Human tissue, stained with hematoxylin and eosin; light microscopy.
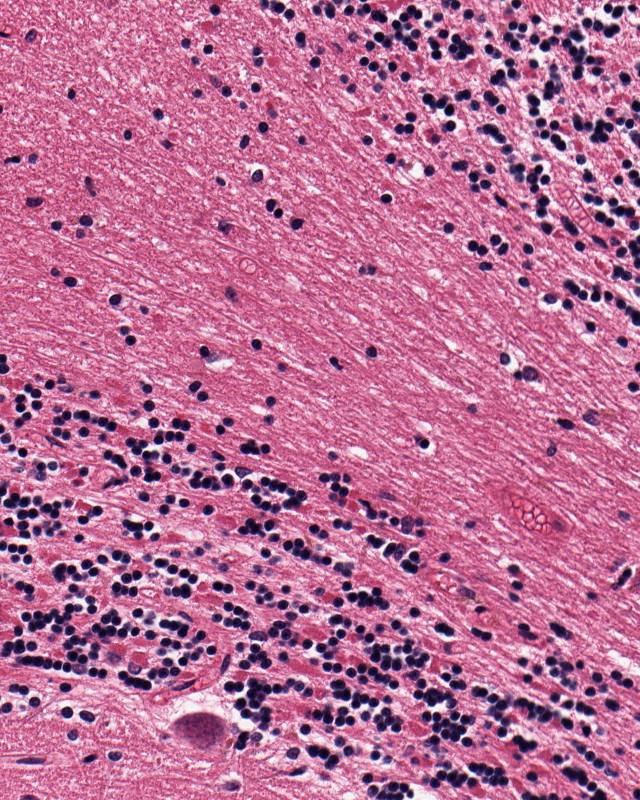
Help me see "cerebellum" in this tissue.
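The crowded zones are what goes with cerebellum: they're packed clusters of granule cells, each with a small round dark-staining nucleus and barely any visible cytoplasm.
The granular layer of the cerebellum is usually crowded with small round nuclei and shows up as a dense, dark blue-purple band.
Along the pink band's diagonal length the fibres run roughly parallel, and small thin-walled vessels holding red cells are cut across inside it, one just right of centre. There's no epithelium and no gland anywhere in the field.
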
